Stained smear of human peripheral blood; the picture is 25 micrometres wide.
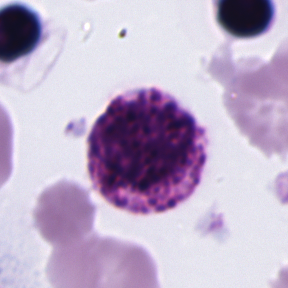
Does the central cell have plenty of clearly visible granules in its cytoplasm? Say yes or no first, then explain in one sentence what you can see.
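Yes. The cell is packed with coarse, dark purple granules.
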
